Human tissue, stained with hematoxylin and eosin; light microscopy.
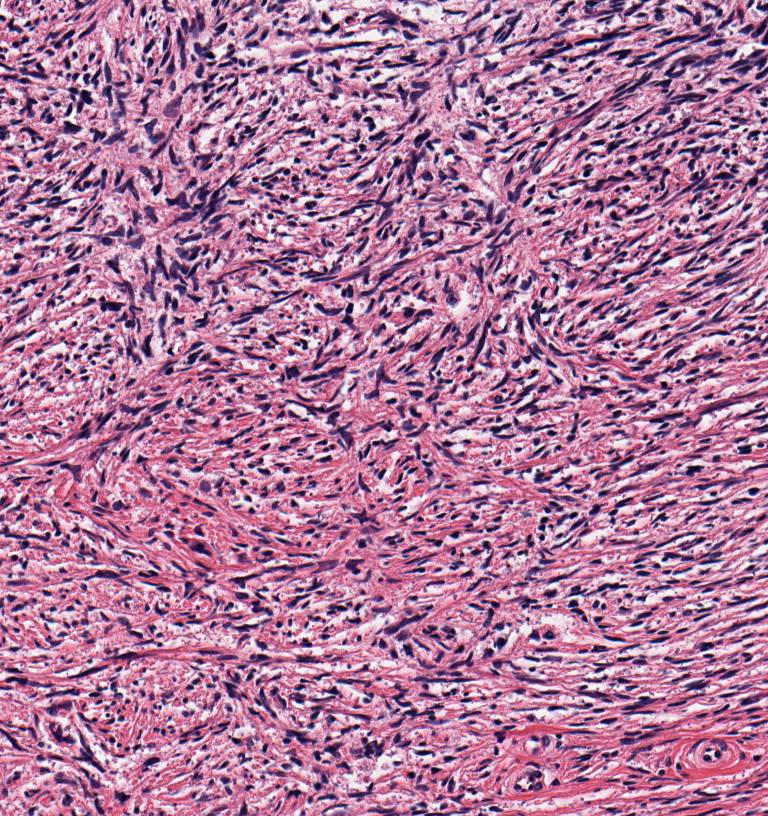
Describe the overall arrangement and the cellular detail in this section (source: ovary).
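Throughout the field, spindle cells form short fascicles interlacing in different directions. Nuclei are mostly elongated and darkly stained. Cytoplasm is scant and pale pink, with indistinct cell borders. In the lower right corner lie small vessels with thick pink walls.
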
